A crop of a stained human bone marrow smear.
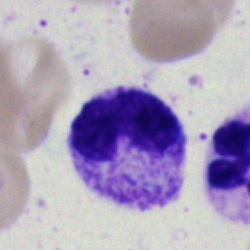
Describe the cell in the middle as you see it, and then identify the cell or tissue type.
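First, the outline: it's round. The chromatin looks coarse and clumped. The cytoplasm is pale lilac, and I can't find any vacuoles in it. So this is a band neutrophil.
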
